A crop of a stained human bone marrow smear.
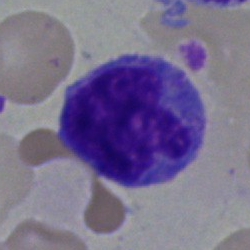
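Monocyte at the centre of the field. Its outline is roughly round, and the nucleus fills most of the cell. The chromatin, dark purple, has an uneven, patchy texture. Blue cytoplasm shows as a narrow rim, mainly along the right side.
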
